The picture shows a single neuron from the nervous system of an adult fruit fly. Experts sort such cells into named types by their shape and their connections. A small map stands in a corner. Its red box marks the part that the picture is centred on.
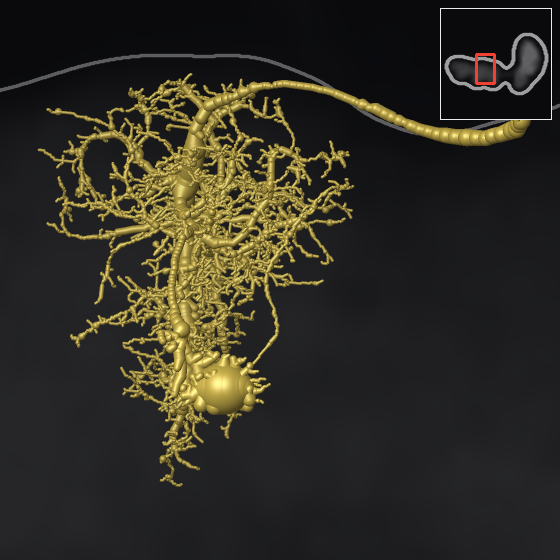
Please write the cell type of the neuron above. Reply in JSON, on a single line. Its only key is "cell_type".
{"cell_type": "i2 MN"}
